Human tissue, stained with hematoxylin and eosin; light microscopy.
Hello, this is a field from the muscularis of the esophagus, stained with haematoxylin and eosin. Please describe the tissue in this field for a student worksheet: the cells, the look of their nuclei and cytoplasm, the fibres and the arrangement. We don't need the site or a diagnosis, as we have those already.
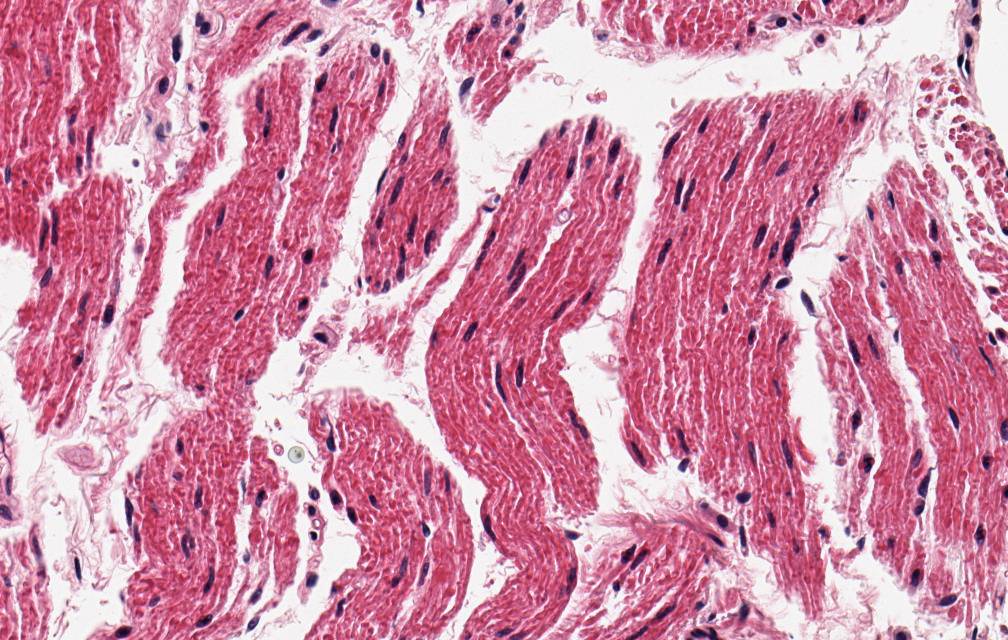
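The whole field consists of separate bundles of closely packed pink fibres side by side. Fibres within each bundle run parallel; the central bundle is wavy. Dark, elongated, cigar-shaped nuclei lie lengthwise in the fibres. The cytoplasm is bright pink and finely streaked lengthwise.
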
